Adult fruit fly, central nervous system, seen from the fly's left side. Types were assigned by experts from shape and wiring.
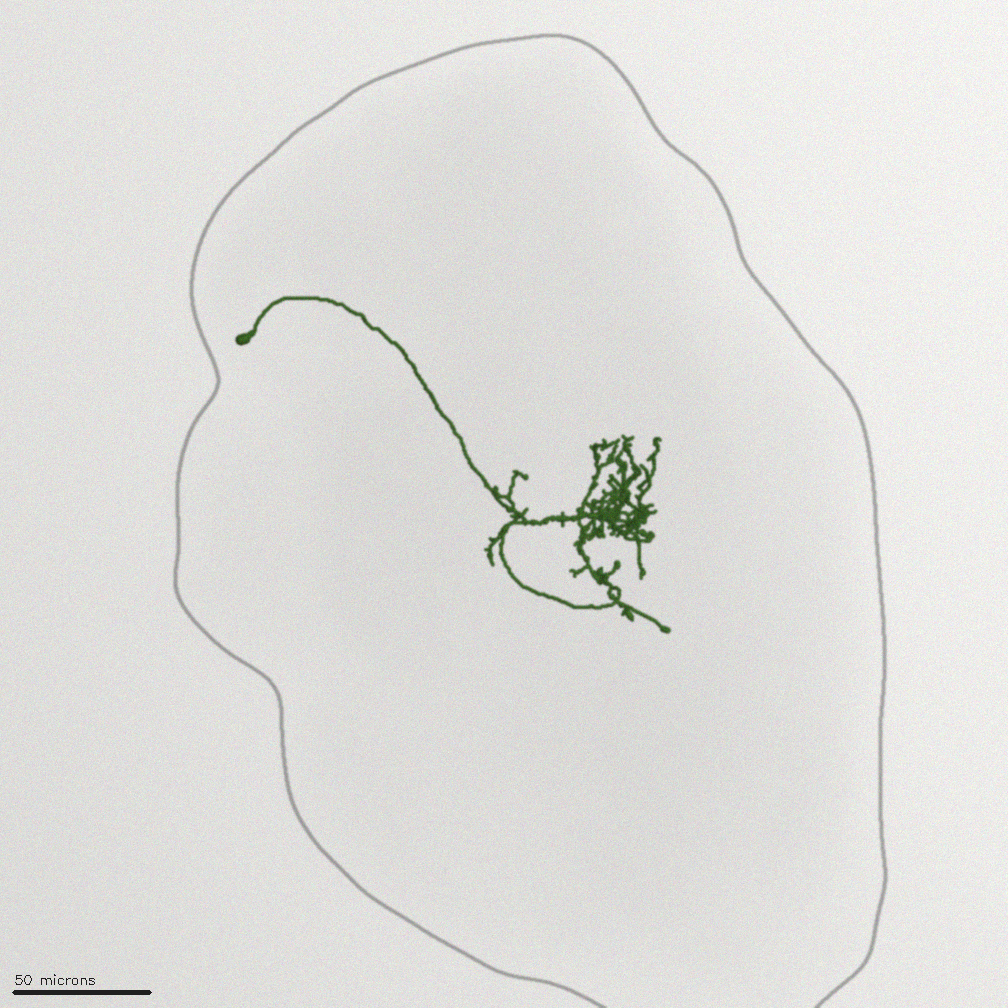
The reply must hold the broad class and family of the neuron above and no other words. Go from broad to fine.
central-brain intrinsic neuron; hemilineage AOTUv1_ventral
